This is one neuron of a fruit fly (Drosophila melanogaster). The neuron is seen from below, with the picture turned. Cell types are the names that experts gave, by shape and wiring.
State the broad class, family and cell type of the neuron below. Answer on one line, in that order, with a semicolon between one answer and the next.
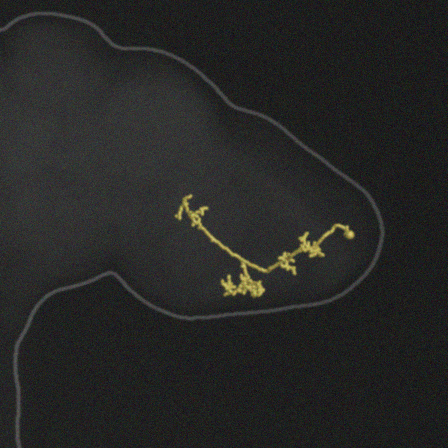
optic-lobe intrinsic neuron; TmY; TmY4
